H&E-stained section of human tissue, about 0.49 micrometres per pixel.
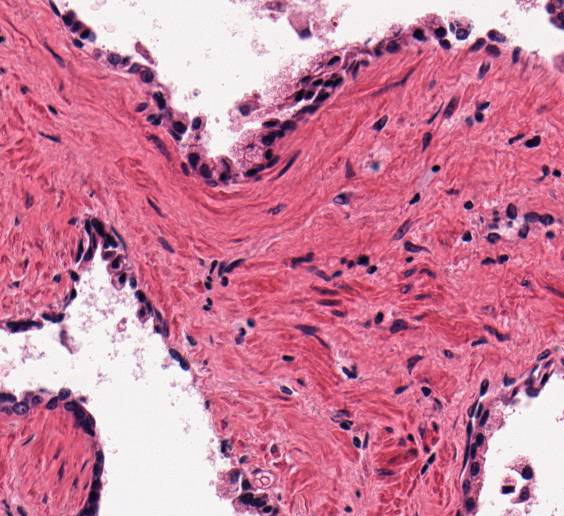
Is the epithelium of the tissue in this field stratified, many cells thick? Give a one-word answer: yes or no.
No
